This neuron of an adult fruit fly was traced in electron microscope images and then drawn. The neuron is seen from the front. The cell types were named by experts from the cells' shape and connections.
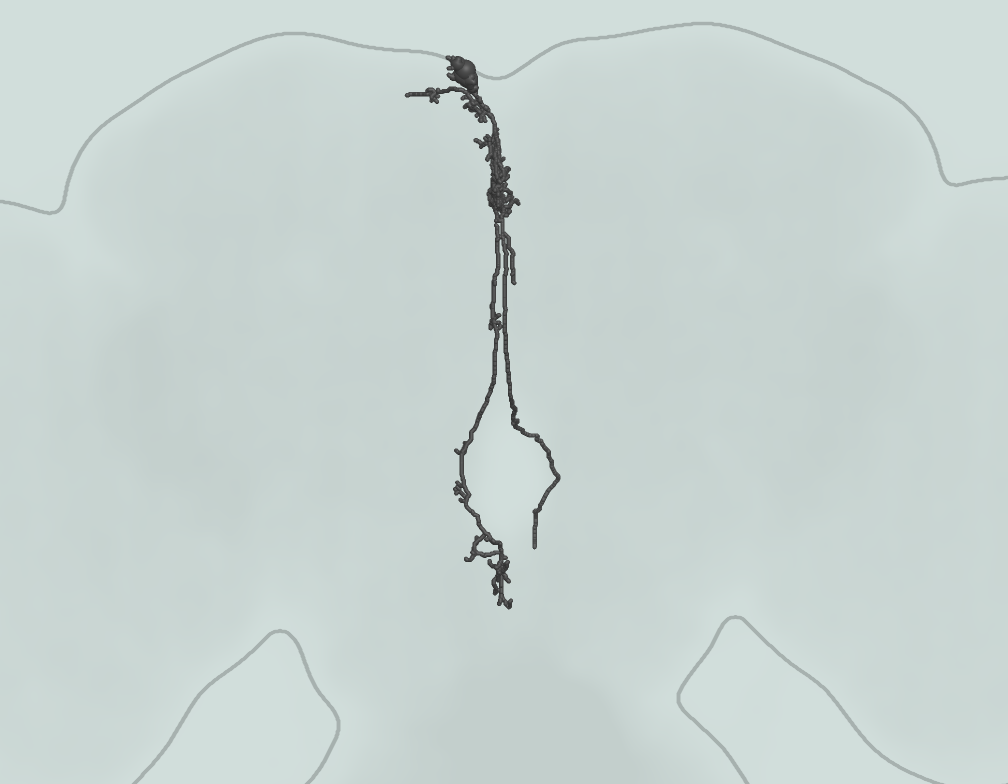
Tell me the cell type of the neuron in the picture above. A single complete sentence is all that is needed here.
This neuron has been assigned cell type IPC.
